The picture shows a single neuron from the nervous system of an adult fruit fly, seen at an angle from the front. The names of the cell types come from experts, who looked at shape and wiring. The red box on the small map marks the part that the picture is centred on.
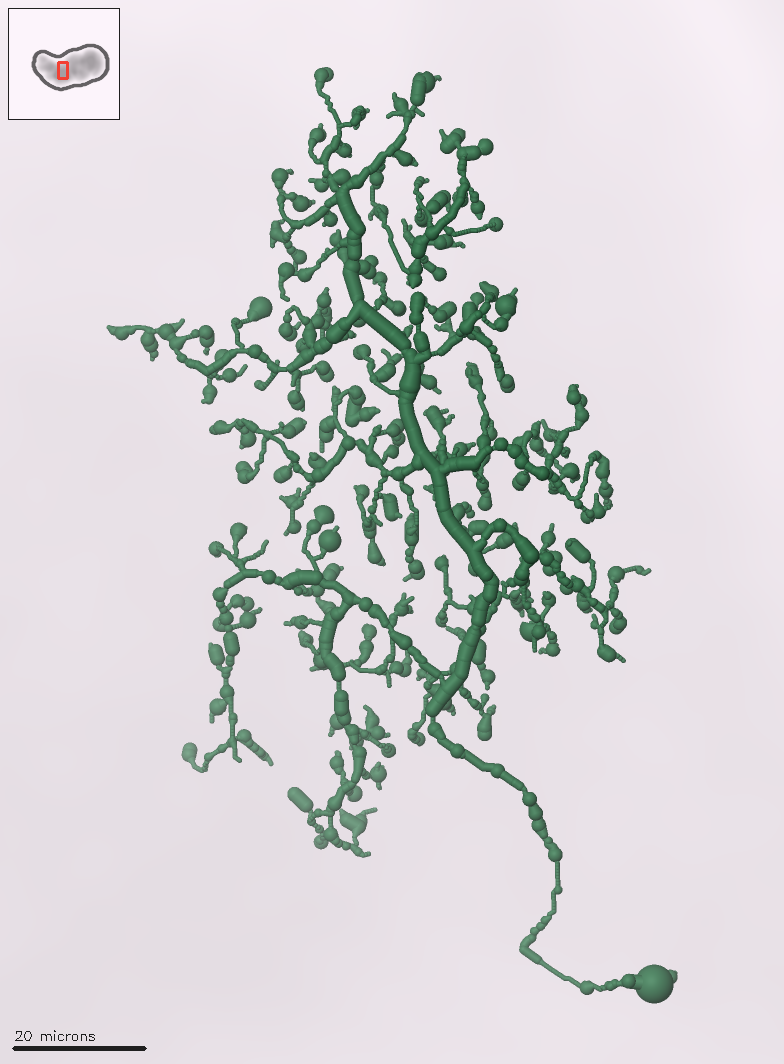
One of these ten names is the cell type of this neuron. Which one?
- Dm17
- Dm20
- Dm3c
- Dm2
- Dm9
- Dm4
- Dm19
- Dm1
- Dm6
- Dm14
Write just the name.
Dm6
